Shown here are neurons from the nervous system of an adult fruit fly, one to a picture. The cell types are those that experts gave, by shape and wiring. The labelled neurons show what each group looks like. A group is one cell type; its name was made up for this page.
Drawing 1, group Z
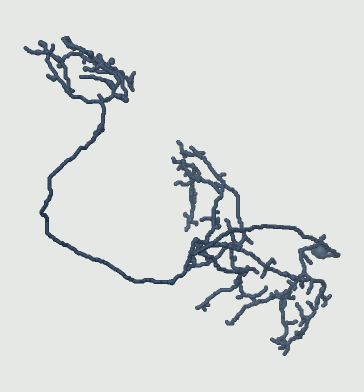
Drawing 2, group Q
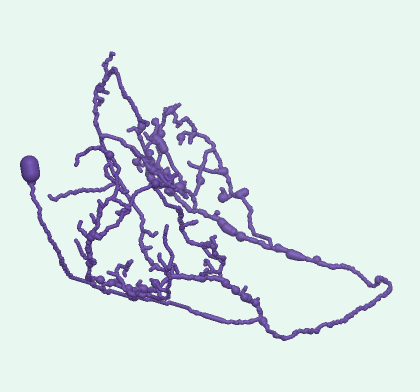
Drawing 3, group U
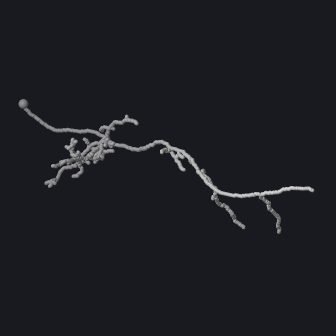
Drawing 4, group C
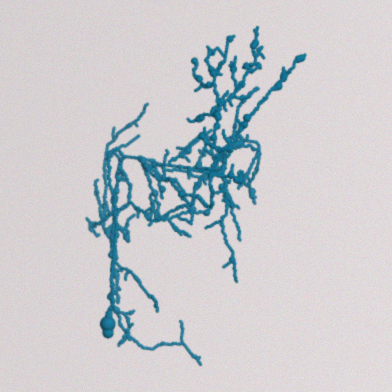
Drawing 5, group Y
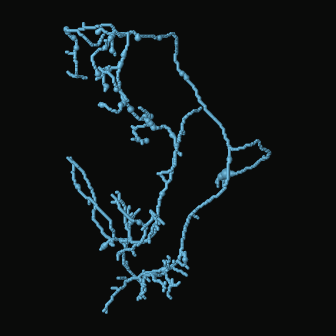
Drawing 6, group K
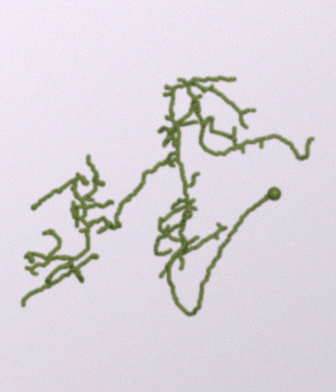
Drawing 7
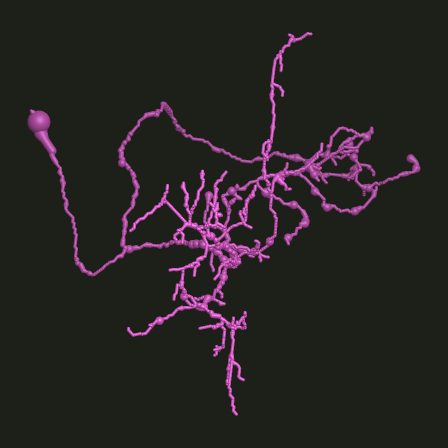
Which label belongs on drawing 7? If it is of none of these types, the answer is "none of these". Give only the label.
group Y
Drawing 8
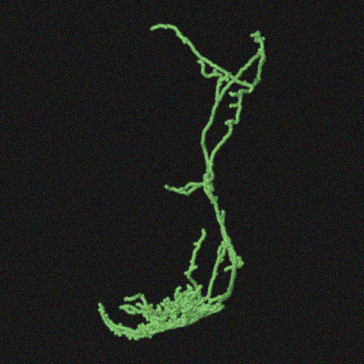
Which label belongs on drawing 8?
none of these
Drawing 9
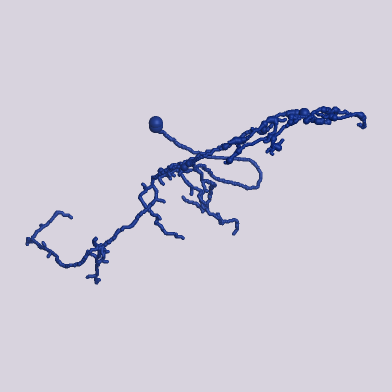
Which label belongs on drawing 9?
group K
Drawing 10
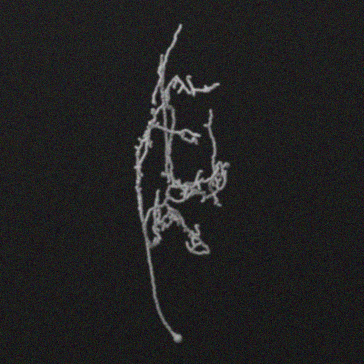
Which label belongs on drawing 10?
none of these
